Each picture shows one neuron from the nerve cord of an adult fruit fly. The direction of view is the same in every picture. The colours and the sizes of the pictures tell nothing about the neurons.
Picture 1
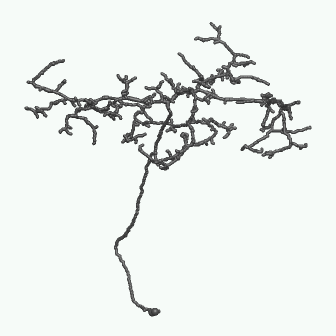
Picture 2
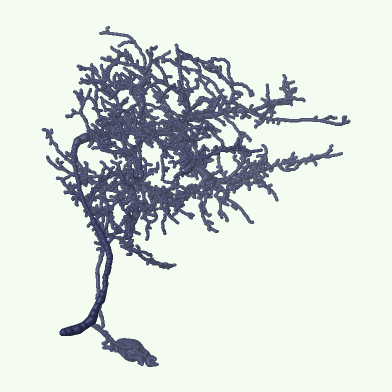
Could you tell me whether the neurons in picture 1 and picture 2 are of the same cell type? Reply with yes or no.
no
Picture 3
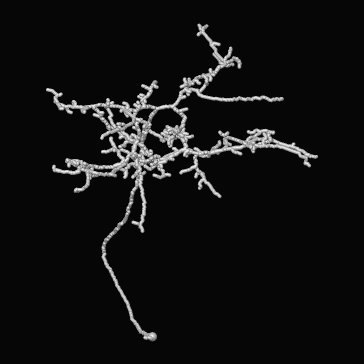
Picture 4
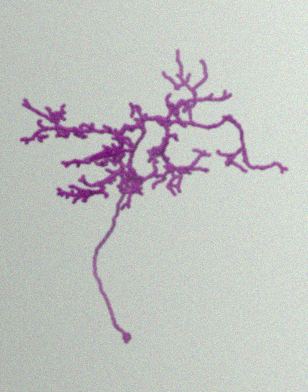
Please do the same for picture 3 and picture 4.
yes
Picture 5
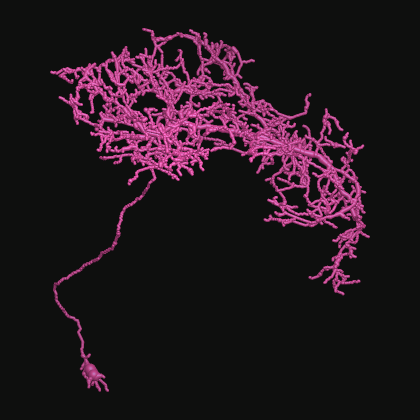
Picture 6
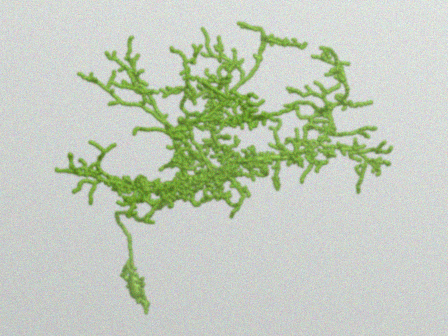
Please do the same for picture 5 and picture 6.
yes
